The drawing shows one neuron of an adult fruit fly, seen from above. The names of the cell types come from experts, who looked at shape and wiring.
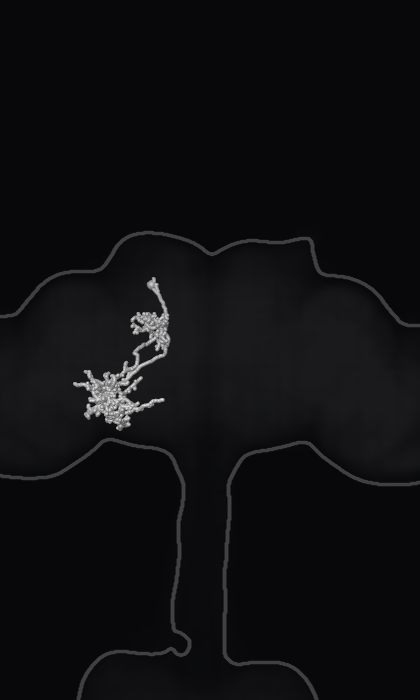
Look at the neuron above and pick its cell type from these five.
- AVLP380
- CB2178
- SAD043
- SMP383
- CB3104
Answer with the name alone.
SAD043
